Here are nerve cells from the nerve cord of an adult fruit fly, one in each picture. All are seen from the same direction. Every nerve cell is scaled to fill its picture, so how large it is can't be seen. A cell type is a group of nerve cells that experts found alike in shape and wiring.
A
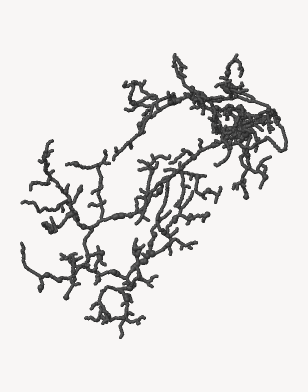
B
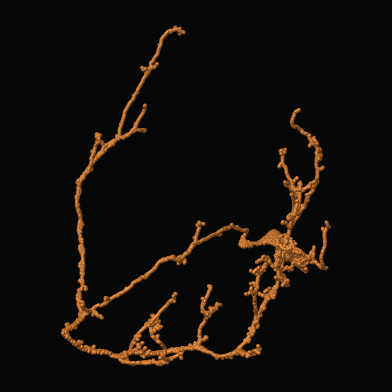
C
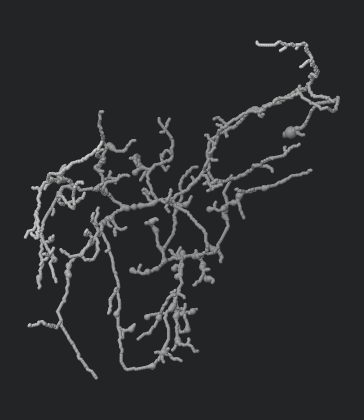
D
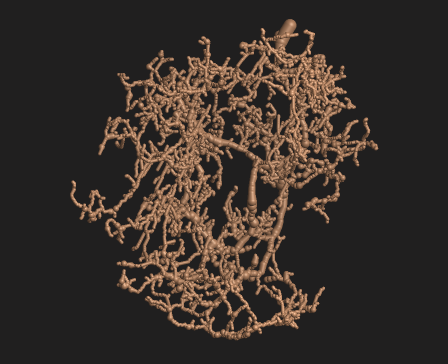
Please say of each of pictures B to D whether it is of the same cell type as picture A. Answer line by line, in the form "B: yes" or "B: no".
B: no
C: yes
D: no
